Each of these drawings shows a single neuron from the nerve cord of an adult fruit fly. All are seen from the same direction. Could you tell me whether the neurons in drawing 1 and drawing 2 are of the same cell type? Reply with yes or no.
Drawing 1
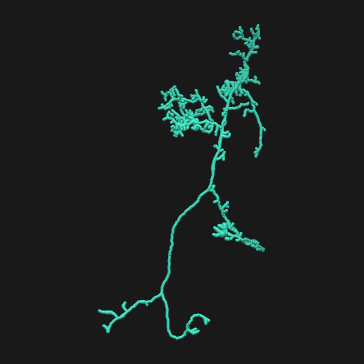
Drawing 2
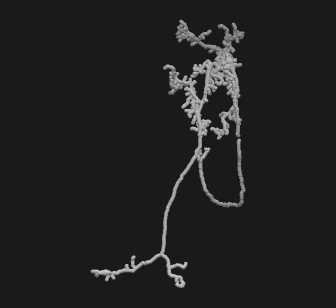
yes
